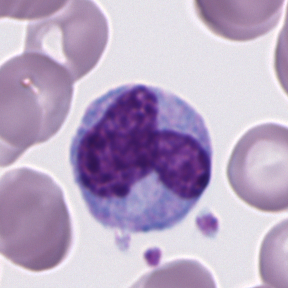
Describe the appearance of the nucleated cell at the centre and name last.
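Look at the outline first: roughly round and smooth. Inside the nucleus you won't find any nucleoli. The cytoplasm shows only faint, fine granularity, no coarse granules, and in the notch of the nucleus it is paler than elsewhere. This cell is a monocyte.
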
